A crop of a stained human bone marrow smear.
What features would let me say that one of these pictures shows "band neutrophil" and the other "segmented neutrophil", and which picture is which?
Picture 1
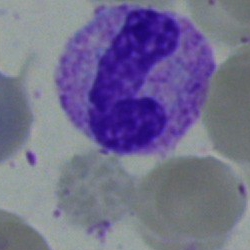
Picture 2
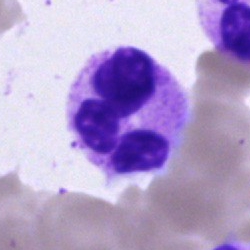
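Picture 1 shows a band neutrophil, and picture 2 shows a segmented neutrophil. In picture 1 the nucleus is a thick curved band, indented on its right side, with dense, coarsely clumped chromatin and no visible nucleoli.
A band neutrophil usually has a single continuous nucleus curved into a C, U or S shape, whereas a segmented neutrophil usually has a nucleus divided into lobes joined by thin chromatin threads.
In picture 2 the chromatin is likewise dense and stains dark purple. Both cells have a roughly round outline, that of the band neutrophil being smooth, with no vacuoles in its cytoplasm. Pale red cells lie below and to the right of the segmented neutrophil. Picture 1 is slightly soft in focus.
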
